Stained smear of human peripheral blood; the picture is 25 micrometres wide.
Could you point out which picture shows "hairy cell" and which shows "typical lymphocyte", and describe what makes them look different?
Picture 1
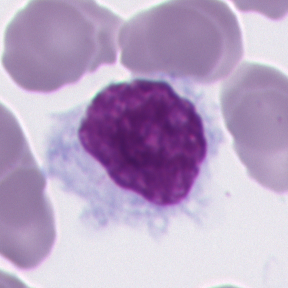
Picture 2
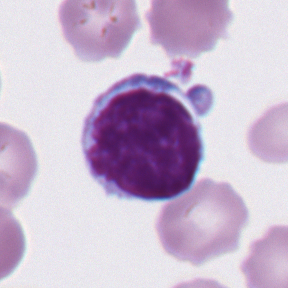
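Picture 1 shows a hairy cell; picture 2 shows a typical lymphocyte. In the hairy cell the edge of the cytoplasm is ragged, with many fine hair-like projections, whereas in the lymphocyte the cytoplasm forms only a thin rim around the nucleus. The hairy cell's rim of cytoplasm is wider on the left and lower sides than on the upper right.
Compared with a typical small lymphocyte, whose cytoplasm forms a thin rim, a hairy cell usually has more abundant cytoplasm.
In both pictures the cytoplasm is pale blue. The chromatin of the hairy cell is clumped, with paler patches between darker areas, while that of the lymphocyte is dense and coarsely clumped, in a nucleus that stains a deep purple, is round in outline and measures about 10 micrometres across.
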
